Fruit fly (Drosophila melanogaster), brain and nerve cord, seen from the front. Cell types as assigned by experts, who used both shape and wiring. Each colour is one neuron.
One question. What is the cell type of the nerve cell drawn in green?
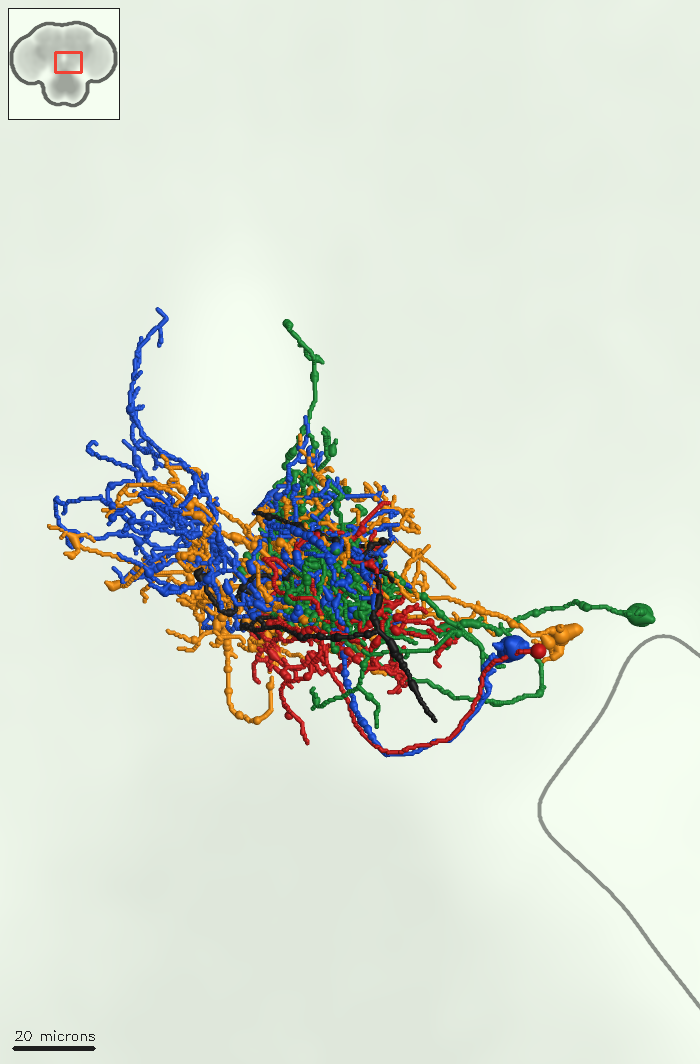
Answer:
GNG627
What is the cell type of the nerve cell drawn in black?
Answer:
ENS5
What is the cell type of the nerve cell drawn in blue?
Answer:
GNG051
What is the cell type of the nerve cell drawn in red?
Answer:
GNG373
